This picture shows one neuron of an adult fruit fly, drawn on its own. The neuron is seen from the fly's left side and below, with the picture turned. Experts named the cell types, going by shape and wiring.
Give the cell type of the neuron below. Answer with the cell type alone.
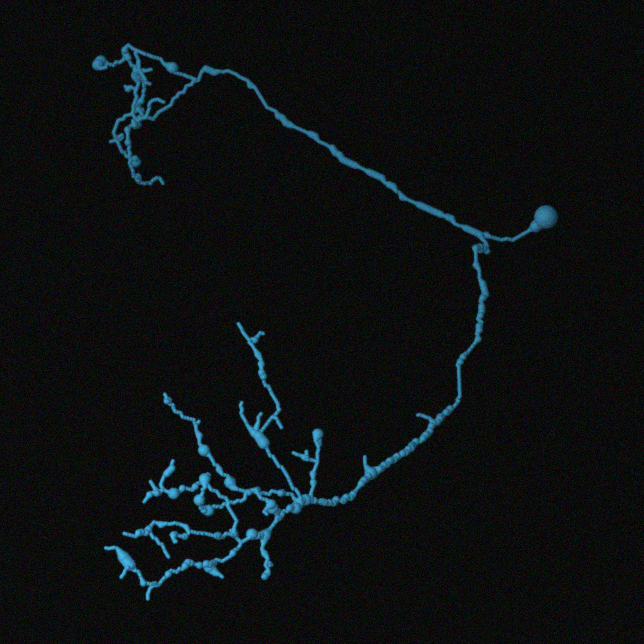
MeLo5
